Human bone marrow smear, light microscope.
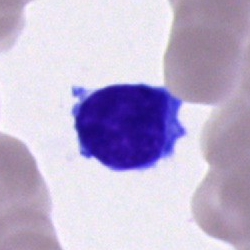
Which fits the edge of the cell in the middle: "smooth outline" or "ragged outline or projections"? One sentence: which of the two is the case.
The border of the cell is ragged or frayed, or shows projections, blebs or tags.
